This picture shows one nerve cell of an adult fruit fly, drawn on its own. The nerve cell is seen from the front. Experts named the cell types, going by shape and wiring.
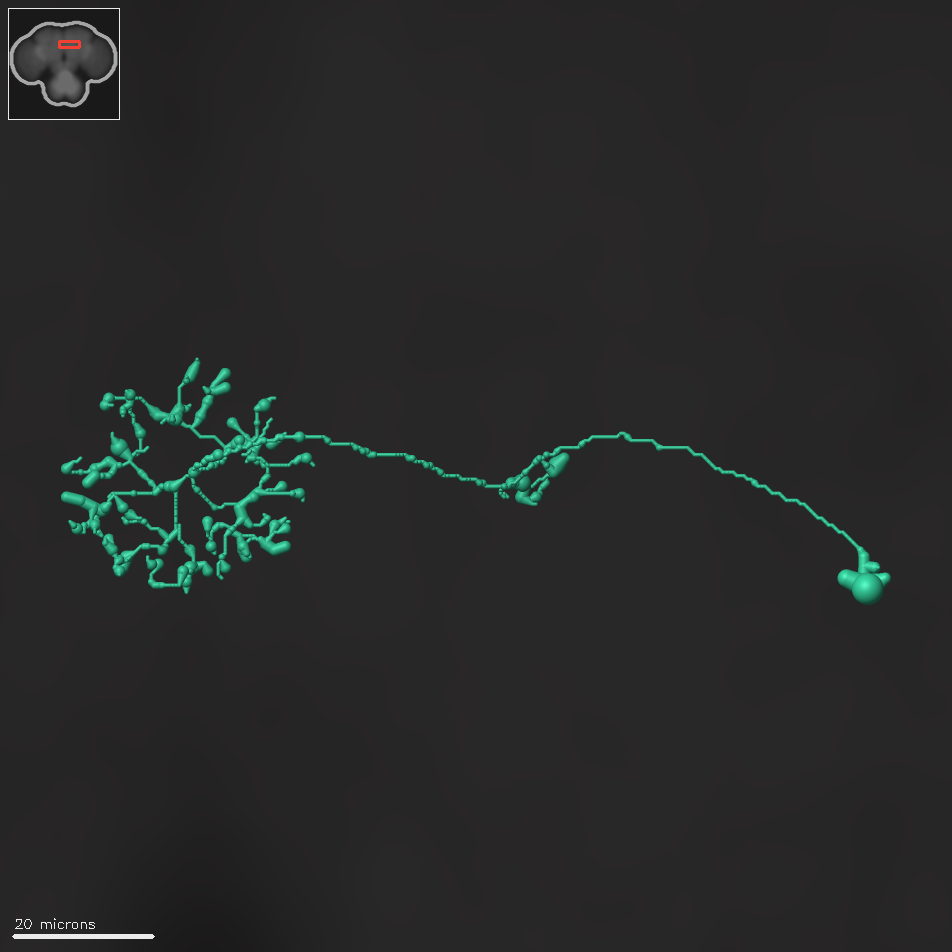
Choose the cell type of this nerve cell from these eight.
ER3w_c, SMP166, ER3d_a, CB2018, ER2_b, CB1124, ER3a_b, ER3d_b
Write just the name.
ER3d_b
